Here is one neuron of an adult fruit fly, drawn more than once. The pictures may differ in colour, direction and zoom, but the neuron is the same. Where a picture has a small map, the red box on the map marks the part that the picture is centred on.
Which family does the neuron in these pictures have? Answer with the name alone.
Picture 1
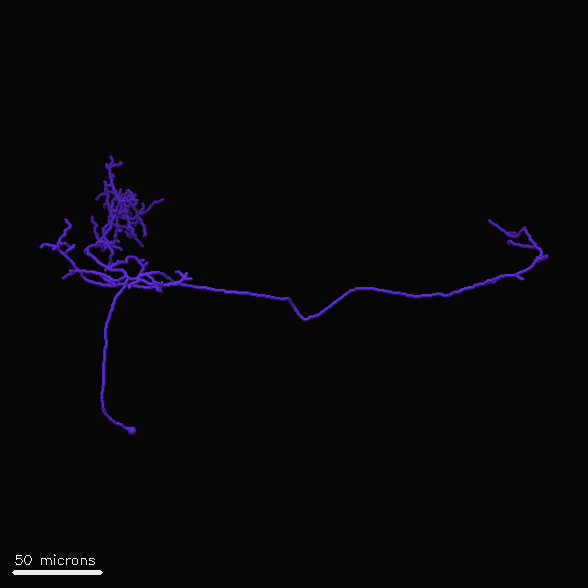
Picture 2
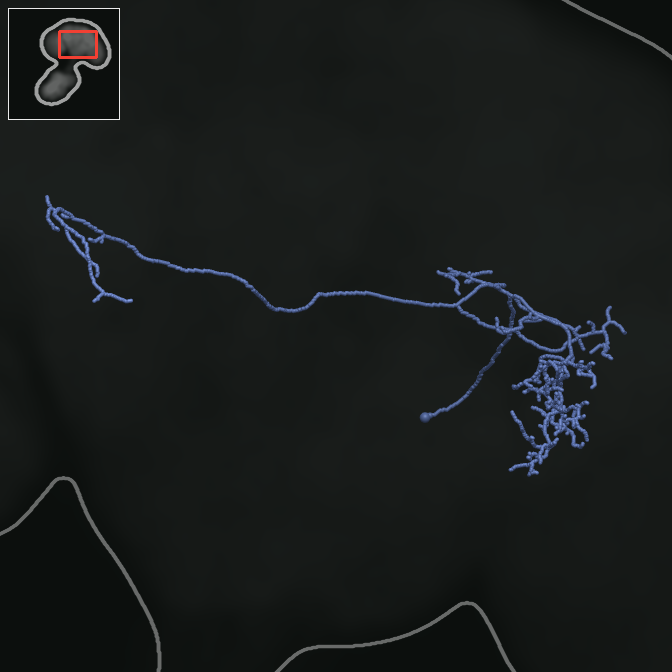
hemilineage VLPl&p2_posterior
